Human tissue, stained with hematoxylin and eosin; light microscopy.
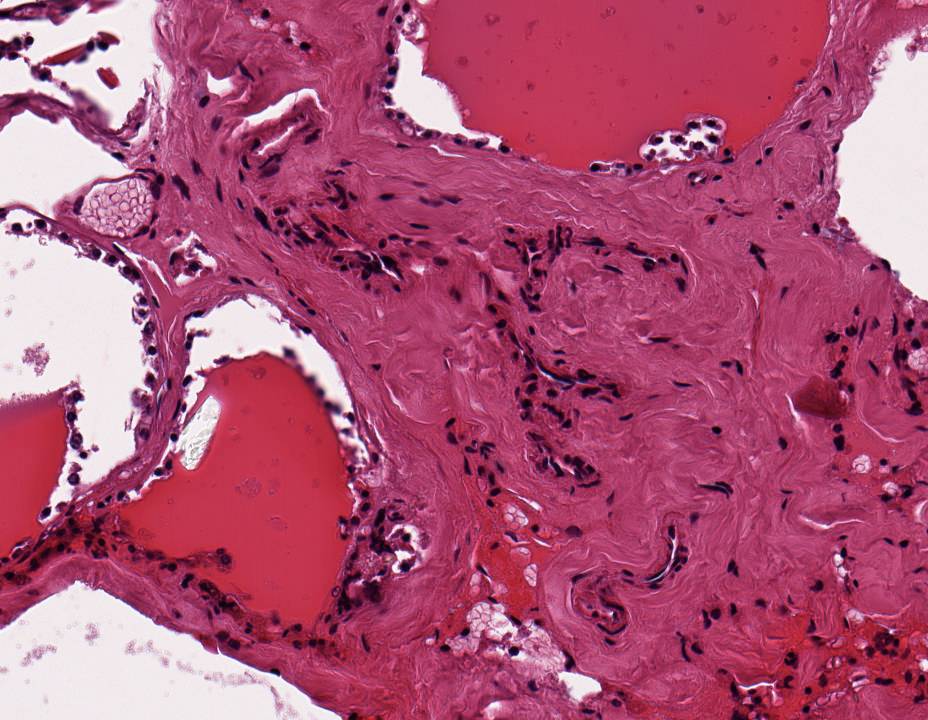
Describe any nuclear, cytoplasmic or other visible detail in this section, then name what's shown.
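Large irregular spaces sit top, left and lower left, parted by broad fibrous bands through the centre and right. Some hold smooth, homogeneous deep pink material; others at the edges look empty. The bands are dense, wavy pink collagen in swirling bundles. It's thyroid.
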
